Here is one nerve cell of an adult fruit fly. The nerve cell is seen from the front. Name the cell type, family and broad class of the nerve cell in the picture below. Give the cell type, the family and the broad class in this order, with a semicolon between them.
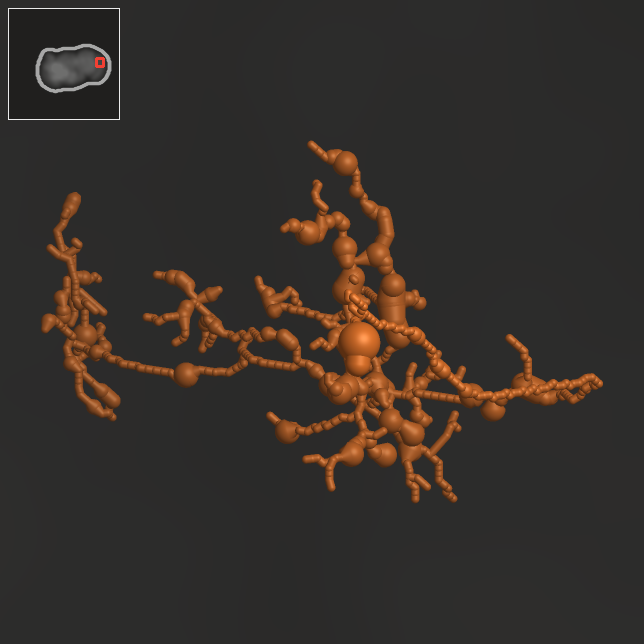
Mi10; Mi; optic-lobe intrinsic neuron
